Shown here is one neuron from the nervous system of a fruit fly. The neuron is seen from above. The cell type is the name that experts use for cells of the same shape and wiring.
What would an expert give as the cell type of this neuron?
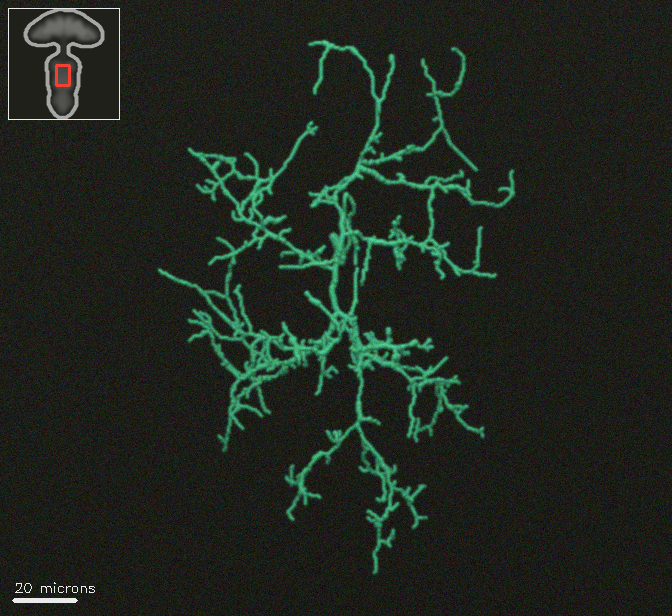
IN00A025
